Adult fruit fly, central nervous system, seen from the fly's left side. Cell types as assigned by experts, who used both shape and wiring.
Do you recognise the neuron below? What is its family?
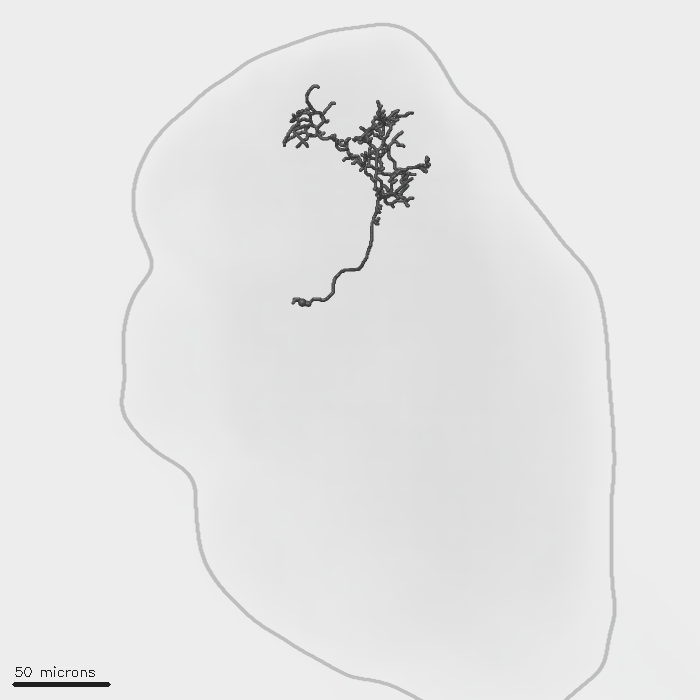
hemilineage LHa2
